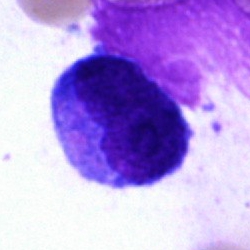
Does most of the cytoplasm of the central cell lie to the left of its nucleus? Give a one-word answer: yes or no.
Yes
